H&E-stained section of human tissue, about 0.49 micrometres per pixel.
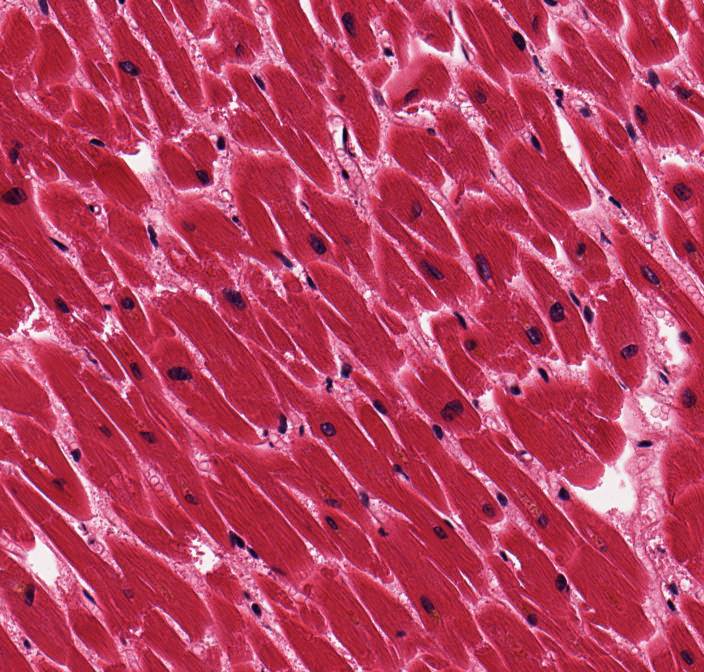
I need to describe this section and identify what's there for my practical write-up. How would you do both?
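Muscle fibres branch and join neighbours rather than lying as separate parallel cylinders; their cytoplasm stains deep red with eosin. Small, dark, elongated nuclei lie in narrow spaces between fibres, where scant connective tissue forms only thin pale strands. Answer: left ventricle of the heart.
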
